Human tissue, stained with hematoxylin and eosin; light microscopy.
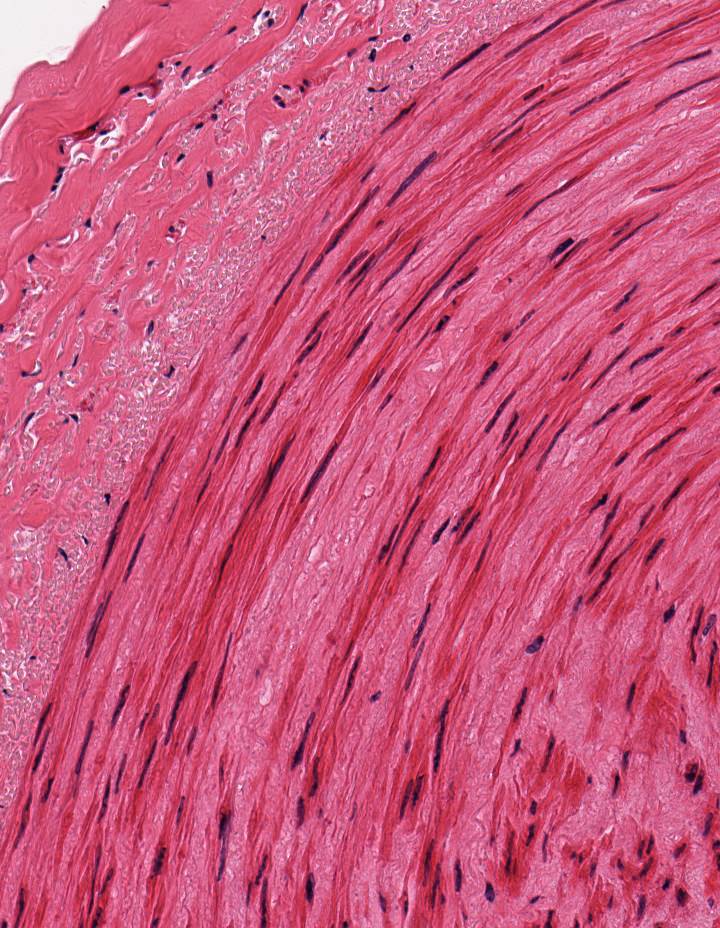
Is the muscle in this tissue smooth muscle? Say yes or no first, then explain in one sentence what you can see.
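Yes. Smooth muscle fibres form a broad curved band that sweeps from the lower left up to the upper right across most of the field.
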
